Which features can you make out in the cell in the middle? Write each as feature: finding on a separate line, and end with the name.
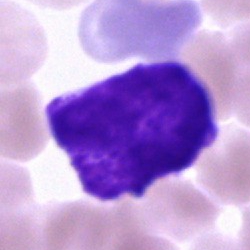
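Outline: irregular and angular, not round
Nucleus: deep purple, filling nearly the whole cell
Cytoplasm: no clear rim visible
Chromatin: dense, dark purple, a few paler streaks
Vacuoles: none
Name: blast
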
